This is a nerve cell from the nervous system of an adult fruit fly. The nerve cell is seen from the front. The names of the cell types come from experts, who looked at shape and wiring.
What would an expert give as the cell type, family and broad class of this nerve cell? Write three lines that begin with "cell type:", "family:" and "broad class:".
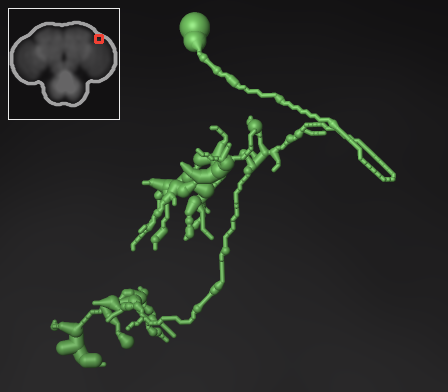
cell type: Mi4
family: Mi
broad class: optic-lobe intrinsic neuron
